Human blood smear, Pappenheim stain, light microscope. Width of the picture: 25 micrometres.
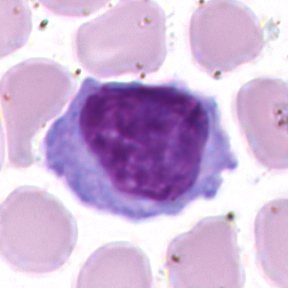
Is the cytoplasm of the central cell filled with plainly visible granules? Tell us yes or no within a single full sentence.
No, the cytoplasm of this cell holds no visible granules.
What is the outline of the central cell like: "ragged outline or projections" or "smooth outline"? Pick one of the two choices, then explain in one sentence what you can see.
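Ragged outline or projections. The cell's outline is irregular, with small blunt bumps along its edge.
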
